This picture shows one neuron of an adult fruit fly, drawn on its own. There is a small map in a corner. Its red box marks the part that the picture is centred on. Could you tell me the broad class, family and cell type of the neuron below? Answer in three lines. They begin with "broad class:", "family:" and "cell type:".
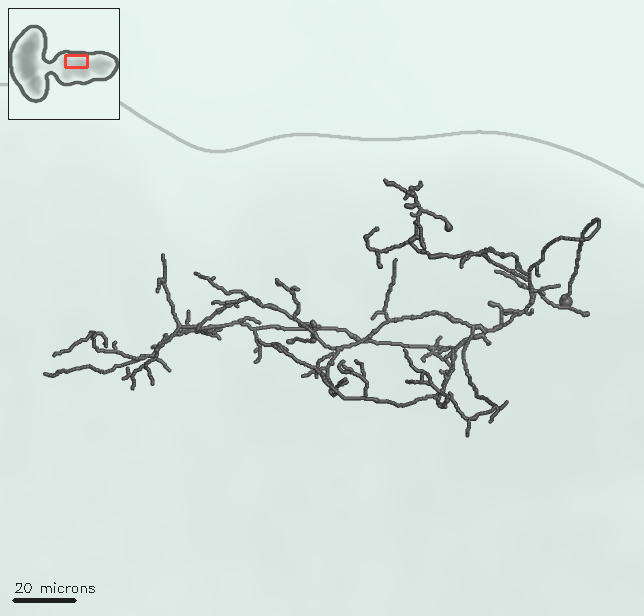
broad class: nerve-cord intrinsic neuron
family: hemilineage 11B
cell type: IN11B016_b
